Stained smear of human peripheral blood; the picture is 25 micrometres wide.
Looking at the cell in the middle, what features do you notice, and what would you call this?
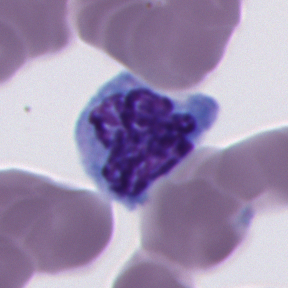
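Outline first: irregular and angular, not round. Next, the nucleus, deeply folded into many overlapping, convoluted lobes, with no nucleoli to be seen. Then the cytoplasm, where a rounded bulge sticks out at the upper right of the cell. Conclusion: a monocyte.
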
